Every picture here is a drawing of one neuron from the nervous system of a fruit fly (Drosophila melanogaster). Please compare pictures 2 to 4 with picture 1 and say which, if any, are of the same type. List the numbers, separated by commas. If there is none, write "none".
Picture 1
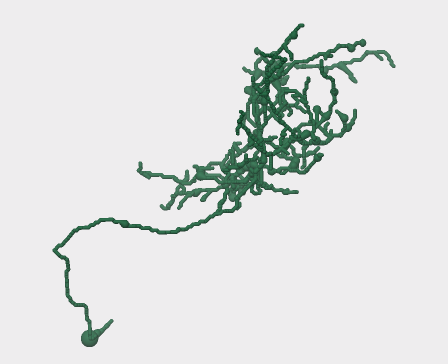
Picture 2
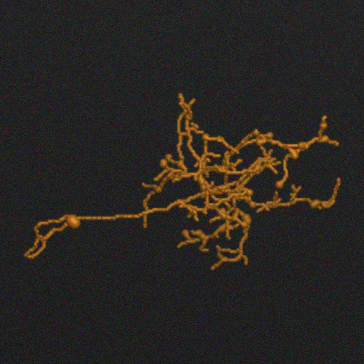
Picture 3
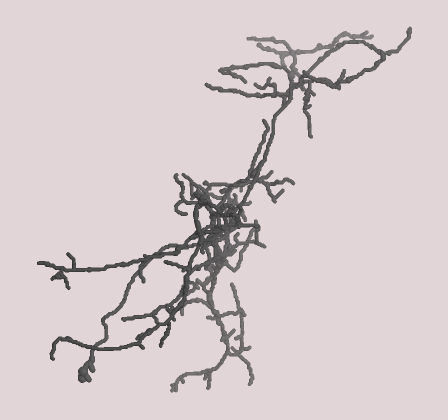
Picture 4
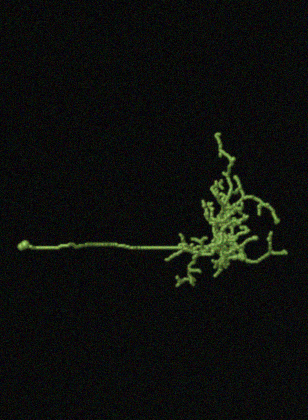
2, 4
